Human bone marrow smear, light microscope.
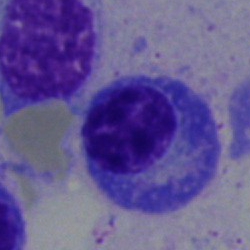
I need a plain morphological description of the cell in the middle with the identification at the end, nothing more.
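The nucleus is positioned off-centre, toward the left side of the cell. The cytoplasm stains deep blue. Immediately to the right of the nucleus, a paler zone lies within the cytoplasm. No granules are seen in the cytoplasm. The cell is a plasma cell.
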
